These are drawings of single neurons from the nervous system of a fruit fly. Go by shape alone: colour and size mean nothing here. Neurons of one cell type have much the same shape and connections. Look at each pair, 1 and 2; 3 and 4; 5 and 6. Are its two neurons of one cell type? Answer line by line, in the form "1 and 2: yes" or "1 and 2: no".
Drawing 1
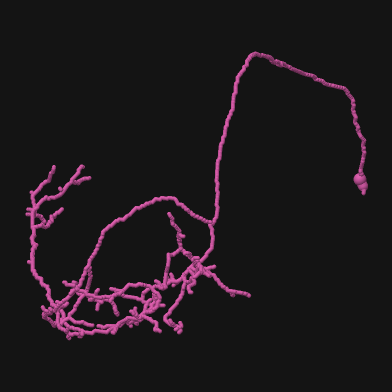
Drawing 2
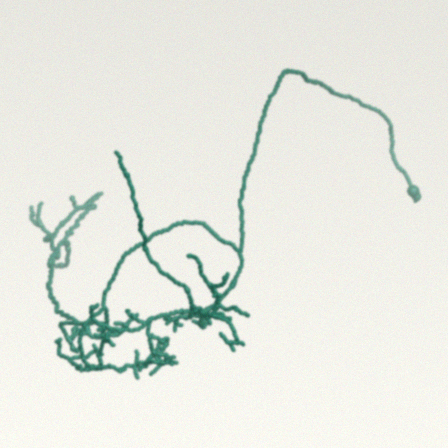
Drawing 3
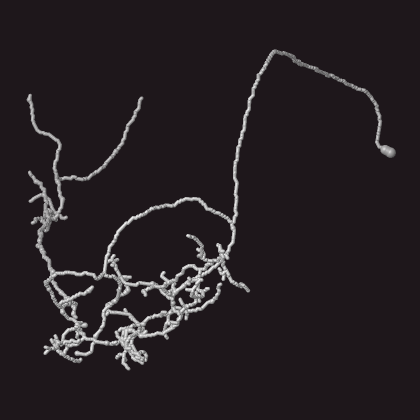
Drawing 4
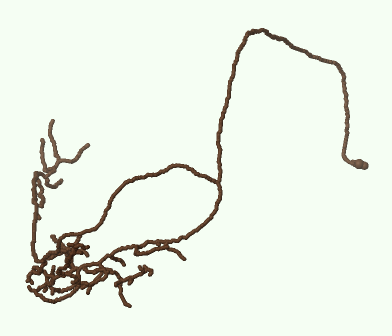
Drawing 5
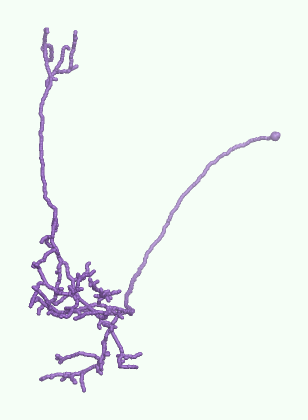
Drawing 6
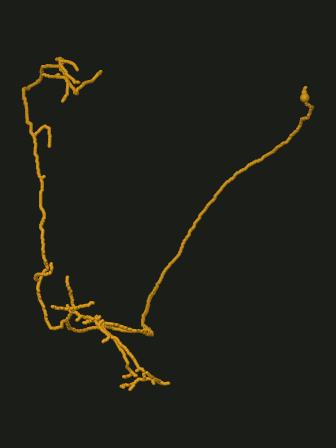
1 and 2: yes
3 and 4: no
5 and 6: no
